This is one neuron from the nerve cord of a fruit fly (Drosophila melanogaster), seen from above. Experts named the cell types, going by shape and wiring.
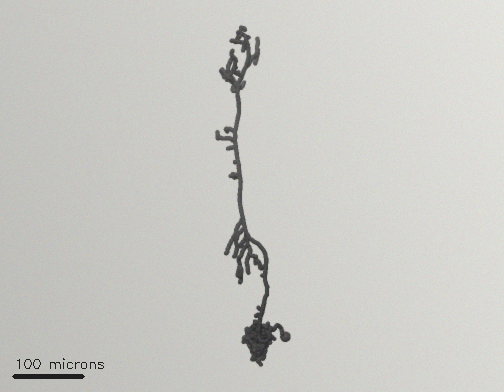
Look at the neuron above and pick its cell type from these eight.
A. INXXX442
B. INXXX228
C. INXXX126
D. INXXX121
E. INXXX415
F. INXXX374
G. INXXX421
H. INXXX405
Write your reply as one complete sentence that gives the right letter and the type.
The neuron is identified as INXXX126, the cell type in option C.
